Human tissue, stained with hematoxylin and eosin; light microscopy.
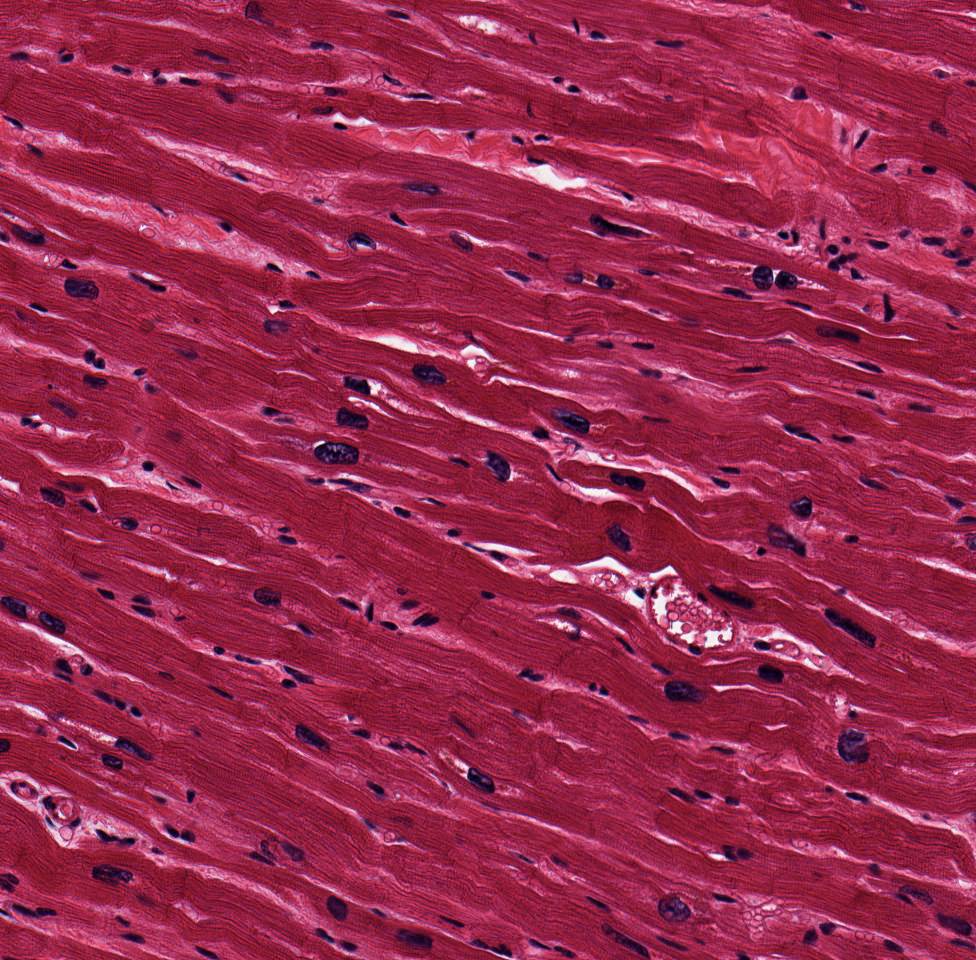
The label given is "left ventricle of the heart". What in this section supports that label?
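The muscle fibres run in parallel across the whole field, sloping from upper left to lower right. They branch and merge with neighbours rather than running as separate straight cylinders, and that fits the left ventricle of the heart.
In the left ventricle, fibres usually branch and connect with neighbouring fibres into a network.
Oval nuclei lie centrally within the fibres, not under their surface, which fits as well.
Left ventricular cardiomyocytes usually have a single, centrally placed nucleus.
The deep pink cytoplasm shows fine cross-striations.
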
